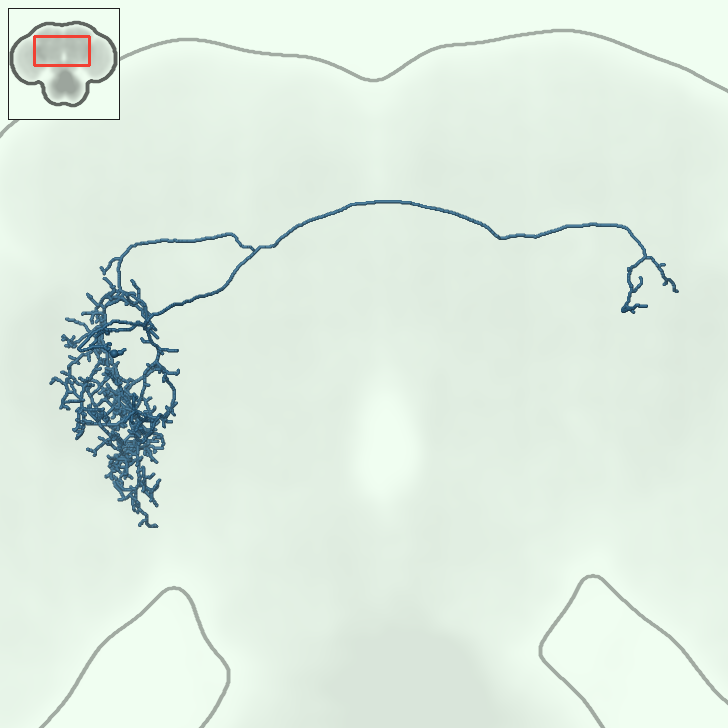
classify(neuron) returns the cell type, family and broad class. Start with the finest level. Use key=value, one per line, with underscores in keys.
cell_type=AVLP413
family=hemilineage VLPa1_medial
broad_class=central-brain intrinsic neuron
